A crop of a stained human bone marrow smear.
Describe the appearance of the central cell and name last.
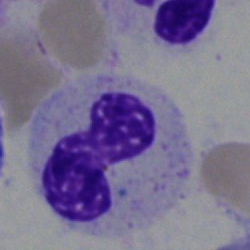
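Taking each point in turn, the nucleus lies toward the lower left of the cell. Its chromatin is dark purple and clumped, with small pale spots between the clumps. Nucleoli are not visible, and the cytoplasm contains no vacuoles. Last, the name: band neutrophil.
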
